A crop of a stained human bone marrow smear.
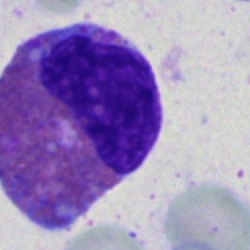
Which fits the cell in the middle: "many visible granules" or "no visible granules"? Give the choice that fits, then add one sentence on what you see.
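Many visible granules. Fine reddish-purple granules are scattered through the cytoplasm.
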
